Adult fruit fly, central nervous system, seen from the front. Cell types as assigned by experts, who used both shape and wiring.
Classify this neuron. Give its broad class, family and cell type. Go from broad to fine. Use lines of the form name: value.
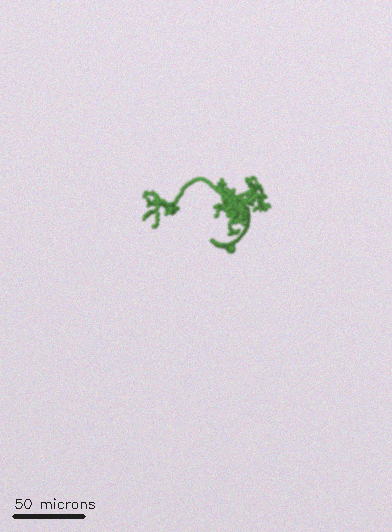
broad class: nerve-cord intrinsic neuron
family: hemilineage 06A
cell type: IN06A097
